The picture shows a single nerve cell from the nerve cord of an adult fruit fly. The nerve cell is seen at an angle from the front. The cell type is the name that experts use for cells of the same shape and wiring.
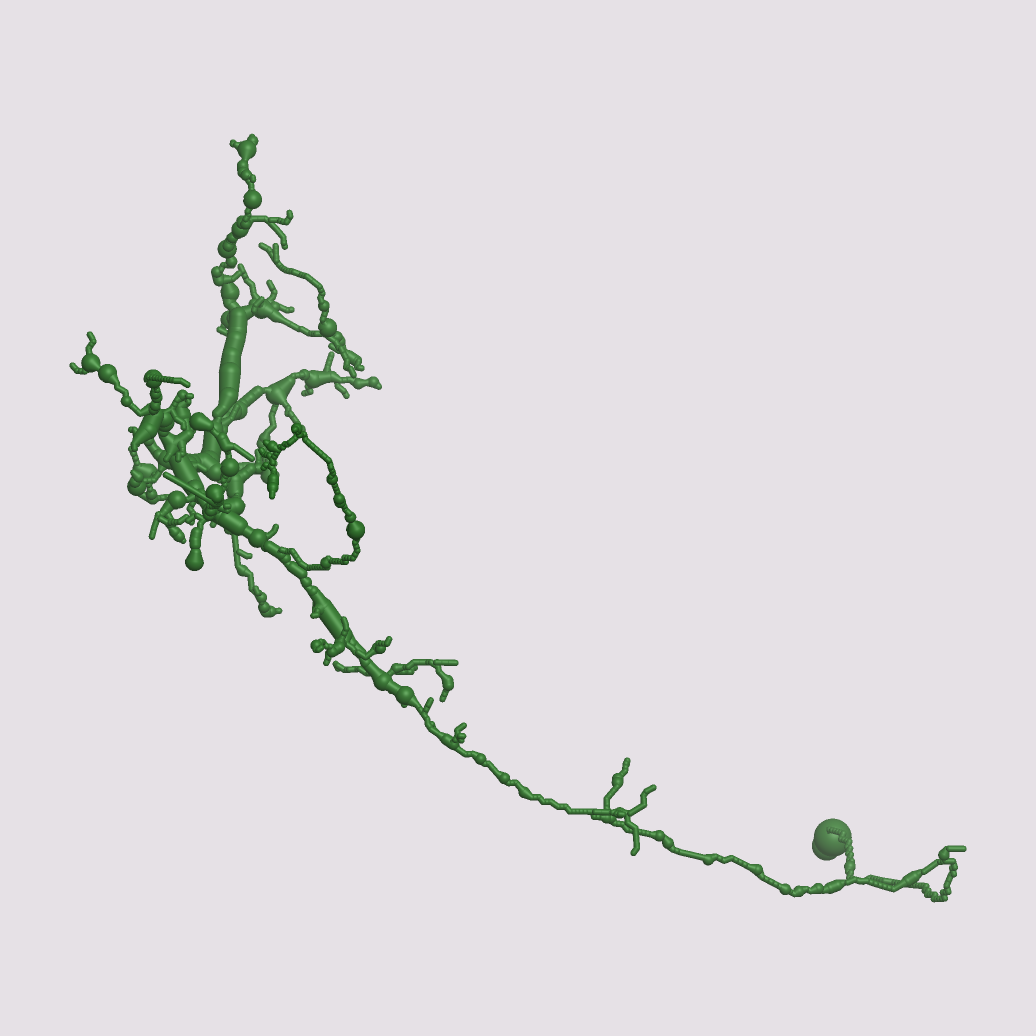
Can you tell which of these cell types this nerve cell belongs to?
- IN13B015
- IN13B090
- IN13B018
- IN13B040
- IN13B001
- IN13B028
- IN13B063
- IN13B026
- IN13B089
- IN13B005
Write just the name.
IN13B089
